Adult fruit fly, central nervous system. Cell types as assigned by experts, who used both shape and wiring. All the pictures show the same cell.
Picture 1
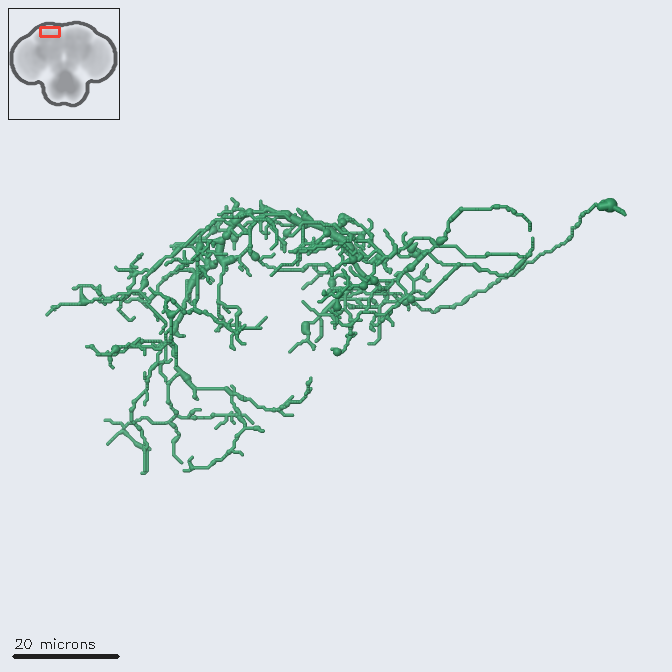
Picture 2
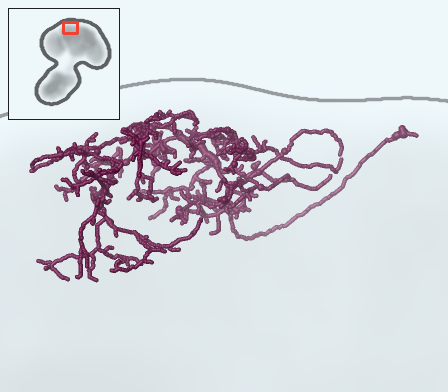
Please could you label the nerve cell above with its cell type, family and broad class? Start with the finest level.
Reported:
CB1089; hemilineage SLPpm3; central-brain intrinsic neuron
